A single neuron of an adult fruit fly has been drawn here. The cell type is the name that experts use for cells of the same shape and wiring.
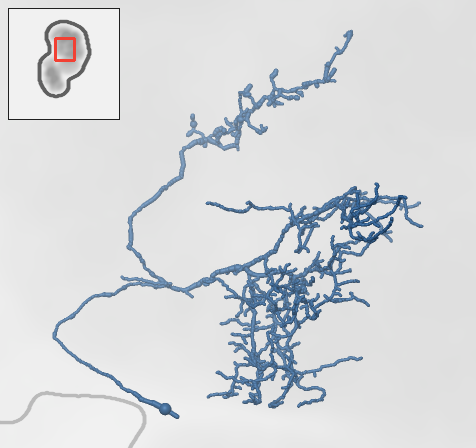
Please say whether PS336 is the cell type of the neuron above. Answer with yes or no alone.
yes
